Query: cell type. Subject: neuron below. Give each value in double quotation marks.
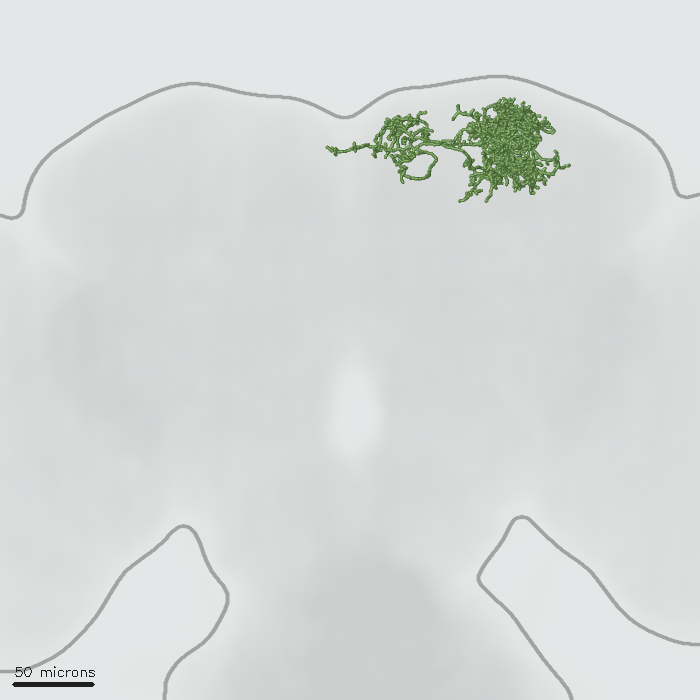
"SLP279"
